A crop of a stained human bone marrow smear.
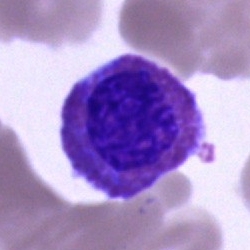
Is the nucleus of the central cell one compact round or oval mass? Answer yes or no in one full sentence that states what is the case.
Yes, round or oval in outline, its nucleus forms one compact mass.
